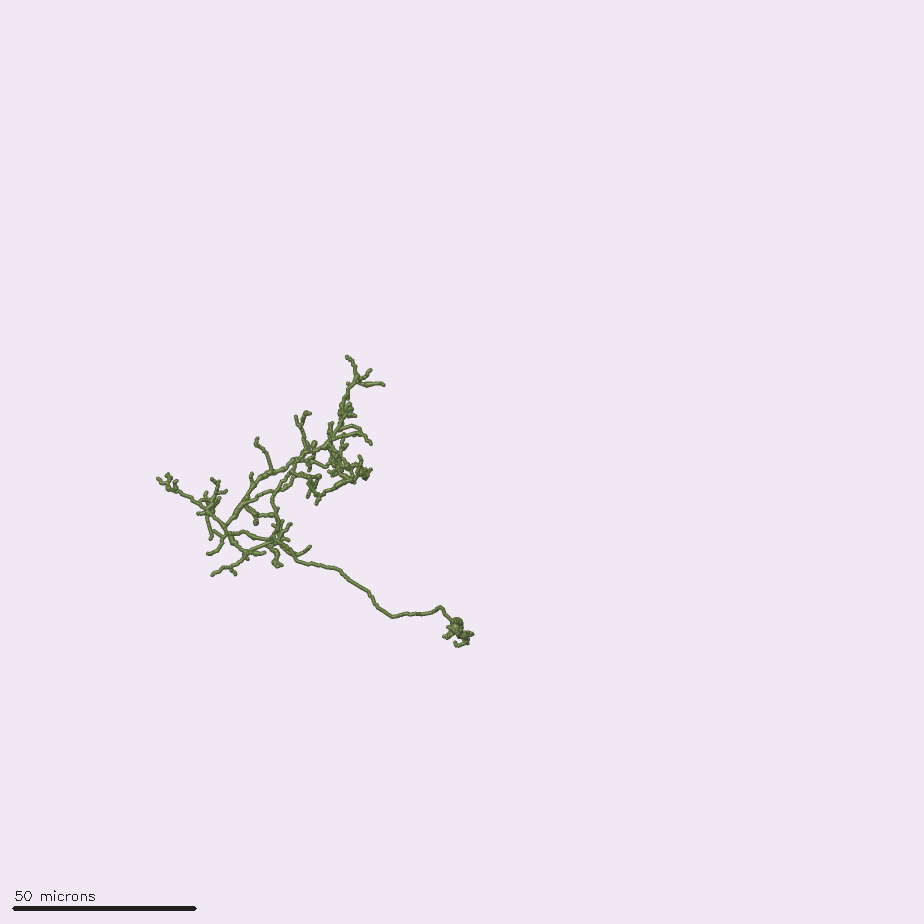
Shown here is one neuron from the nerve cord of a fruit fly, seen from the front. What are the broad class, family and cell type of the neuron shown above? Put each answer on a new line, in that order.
nerve-cord intrinsic neuron
hemilineage 13B
IN13B085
